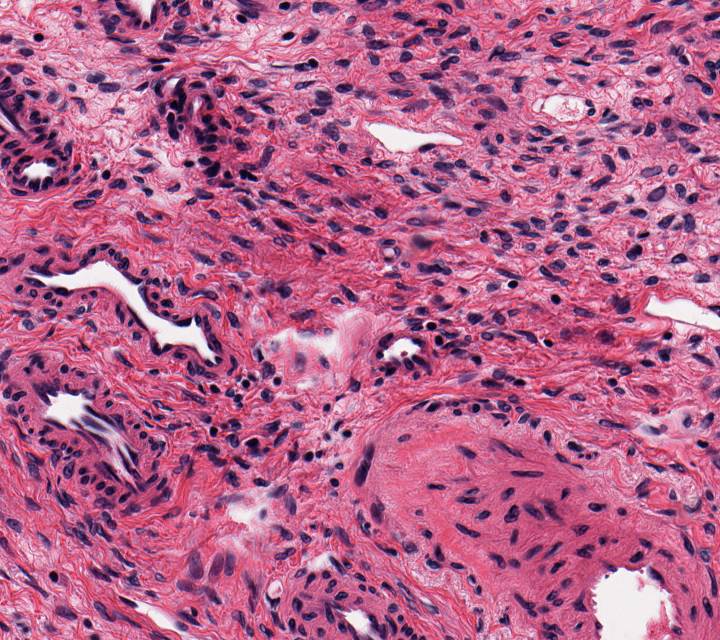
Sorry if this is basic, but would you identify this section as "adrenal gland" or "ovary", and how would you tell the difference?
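Ovary is the answer here. First, the whole field is stroma of scattered spindle to oval cells, with no epithelium.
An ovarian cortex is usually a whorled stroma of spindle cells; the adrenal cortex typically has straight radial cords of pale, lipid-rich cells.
Next, most stromal nuclei are dark, oval to spindle-shaped, with scant cytoplasm. Last, thin wavy pink collagen separates the cells.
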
